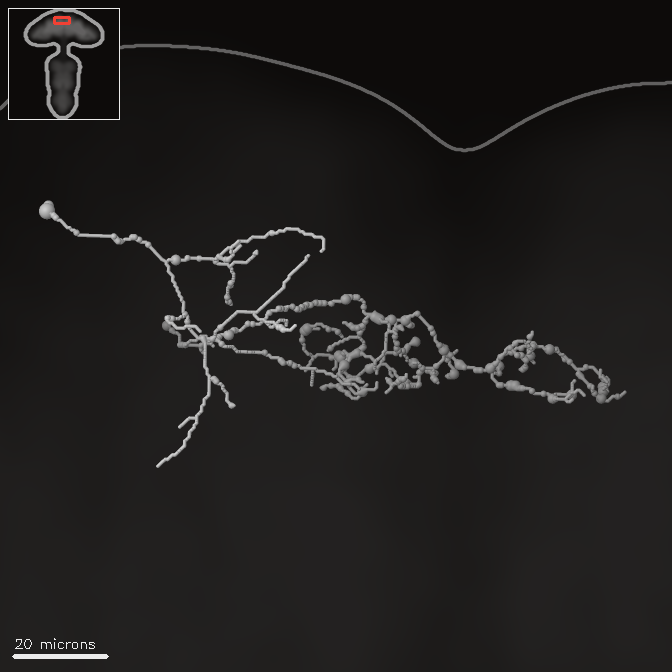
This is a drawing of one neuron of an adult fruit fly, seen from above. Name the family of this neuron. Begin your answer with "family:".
family: class DAN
